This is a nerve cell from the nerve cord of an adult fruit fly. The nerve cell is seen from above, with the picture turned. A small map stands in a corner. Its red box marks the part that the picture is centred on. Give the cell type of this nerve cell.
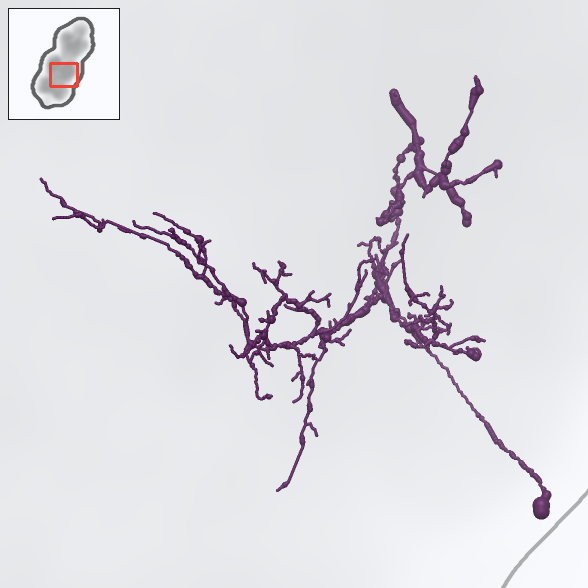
IN09A054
